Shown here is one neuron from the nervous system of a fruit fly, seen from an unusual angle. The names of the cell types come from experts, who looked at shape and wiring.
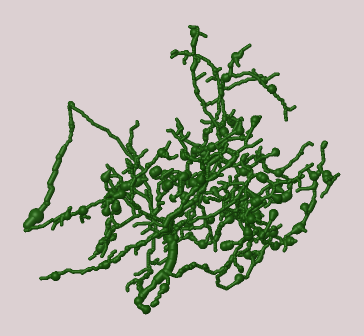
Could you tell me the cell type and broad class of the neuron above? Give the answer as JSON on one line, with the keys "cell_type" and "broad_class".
{"cell_type": "SLP464", "broad_class": "central-brain intrinsic neuron"}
